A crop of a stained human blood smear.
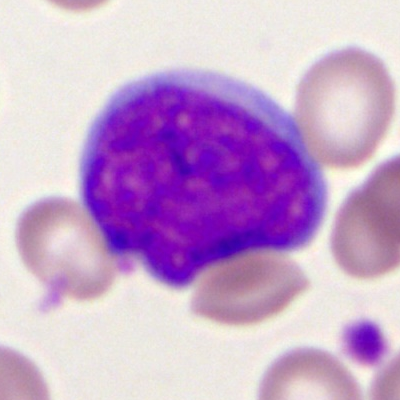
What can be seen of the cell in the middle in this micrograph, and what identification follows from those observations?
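Nucleus: single unlobed mass filling most of the cell. Chromatin: finely stippled with small pale gaps, not clumped into dark blocks. Cytoplasm: rim most visible along the top edge; no granules seen. Cell: myeloblast.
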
